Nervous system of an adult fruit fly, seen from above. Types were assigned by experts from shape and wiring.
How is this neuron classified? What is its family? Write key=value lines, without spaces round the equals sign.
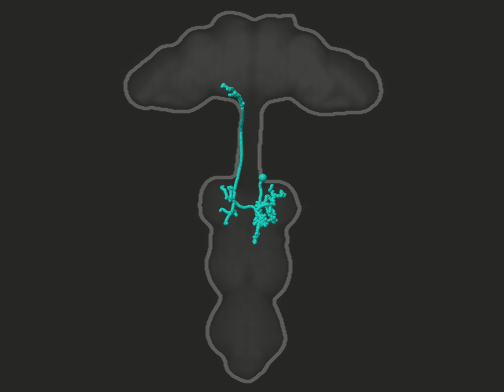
family=hemilineage 07B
